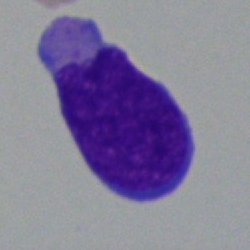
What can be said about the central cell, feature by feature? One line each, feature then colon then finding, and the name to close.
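Shape: elongated, pear-shaped, narrow end toward upper left
Nucleus: dark, fills almost the whole cell
Chromatin: dark purple, mottled with small paler spots
Vacuoles: none seen
Name: blast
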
